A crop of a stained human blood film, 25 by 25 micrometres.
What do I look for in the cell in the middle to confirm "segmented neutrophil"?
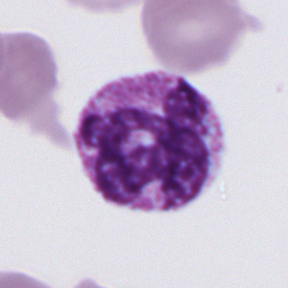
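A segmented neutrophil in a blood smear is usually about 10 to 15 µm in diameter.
At about 13 micrometres across, this cell falls within that range, and its outline is round and smooth.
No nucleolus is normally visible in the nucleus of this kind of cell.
None is visible here either. The nucleus is divided into several lobes arranged in a ring around a paler centre, and its chromatin is dark purple and coarsely clumped.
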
